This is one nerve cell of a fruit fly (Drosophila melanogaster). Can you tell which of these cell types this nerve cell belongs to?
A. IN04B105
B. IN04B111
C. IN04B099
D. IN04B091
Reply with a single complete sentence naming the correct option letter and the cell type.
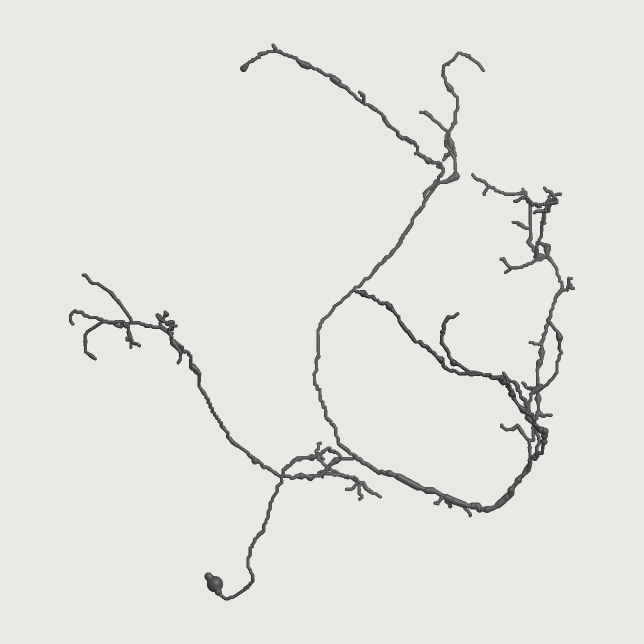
Cell type IN04B111, option B, is the one the nerve cell has.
